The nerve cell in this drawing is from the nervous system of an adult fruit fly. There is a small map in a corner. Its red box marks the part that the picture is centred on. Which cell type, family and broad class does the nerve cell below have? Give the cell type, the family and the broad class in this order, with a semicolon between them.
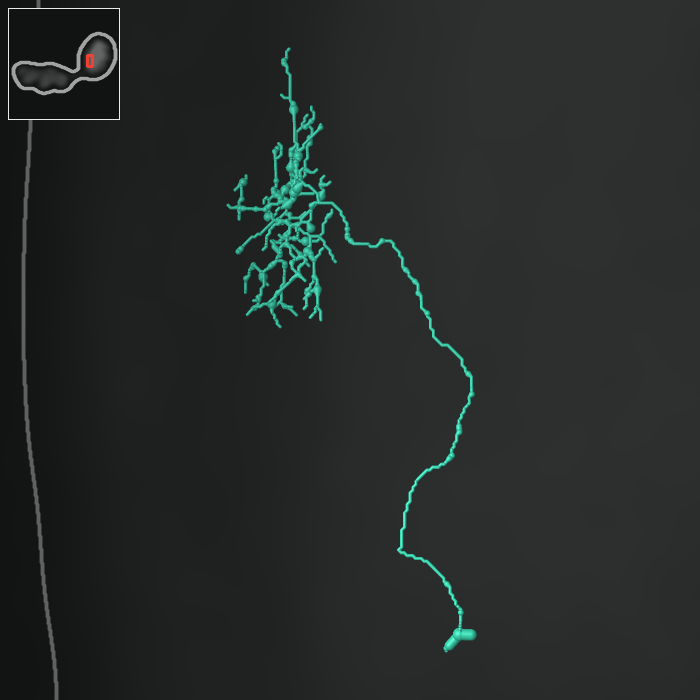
Li22; Li; optic-lobe intrinsic neuron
